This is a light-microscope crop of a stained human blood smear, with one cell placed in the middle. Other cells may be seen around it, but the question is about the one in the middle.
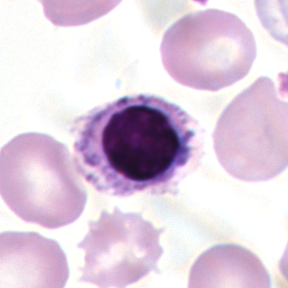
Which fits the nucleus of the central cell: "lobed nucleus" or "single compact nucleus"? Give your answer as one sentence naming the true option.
Within the cell, the nucleus is one undivided, compact round, oval or kidney-shaped mass.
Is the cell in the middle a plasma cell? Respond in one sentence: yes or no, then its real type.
No, the central cell is not a plasma cell, being instead a normoblast.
